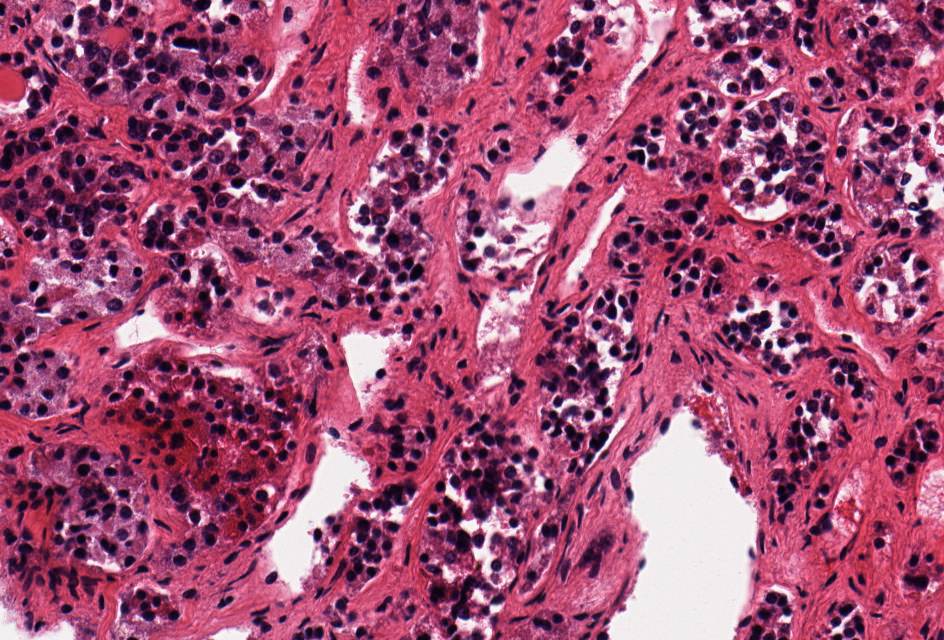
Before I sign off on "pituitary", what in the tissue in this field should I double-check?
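Across the whole field, cells lie in rounded nests and cords, separated by bands of pink fibrous stroma. Nest nuclei: small, round, darkly stained. Many nest cells have pale, finely granular purple cytoplasm. Lower left: one nest stained deep red among its cells.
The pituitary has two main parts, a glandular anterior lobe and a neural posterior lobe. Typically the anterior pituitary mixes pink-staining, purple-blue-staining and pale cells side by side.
The purple cytoplasm here is in keeping with that.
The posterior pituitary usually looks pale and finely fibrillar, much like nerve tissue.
Not in keeping with that lobe: this field shows nests and cords throughout, not a fibrillar look.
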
